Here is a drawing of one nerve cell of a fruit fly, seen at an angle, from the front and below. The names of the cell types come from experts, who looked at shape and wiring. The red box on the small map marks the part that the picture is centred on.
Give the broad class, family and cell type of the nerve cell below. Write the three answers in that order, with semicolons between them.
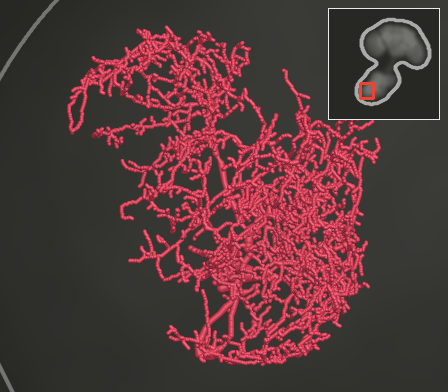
motor neuron of the nerve cord; MNad; MNad61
